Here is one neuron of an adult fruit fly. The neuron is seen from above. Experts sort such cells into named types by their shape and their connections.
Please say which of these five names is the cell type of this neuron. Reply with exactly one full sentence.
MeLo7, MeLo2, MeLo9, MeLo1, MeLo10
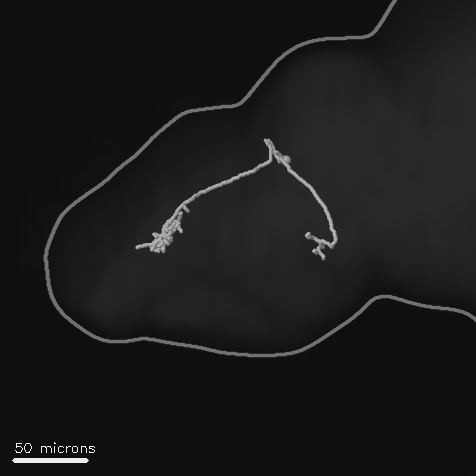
The cell type that this neuron has is MeLo7.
